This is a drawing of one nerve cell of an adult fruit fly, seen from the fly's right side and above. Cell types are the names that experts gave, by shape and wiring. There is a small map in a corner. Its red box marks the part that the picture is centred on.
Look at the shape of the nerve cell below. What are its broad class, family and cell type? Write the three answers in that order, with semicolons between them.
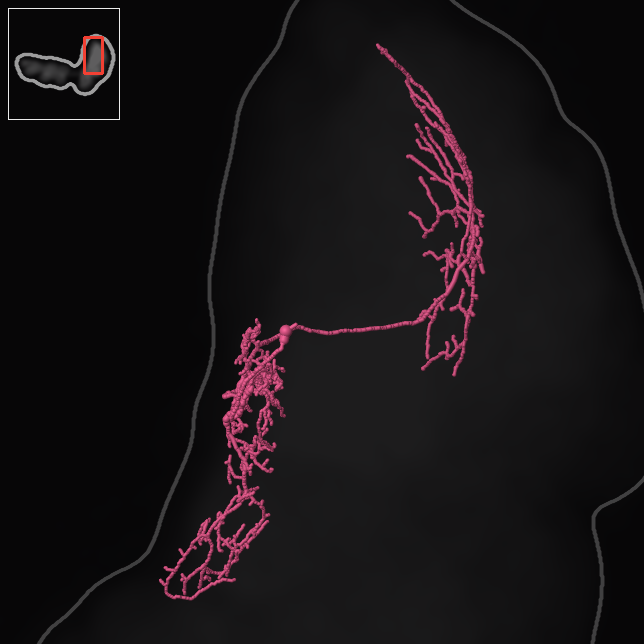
visual centrifugal neuron; hemilineage DM1_posterior; MeVC5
